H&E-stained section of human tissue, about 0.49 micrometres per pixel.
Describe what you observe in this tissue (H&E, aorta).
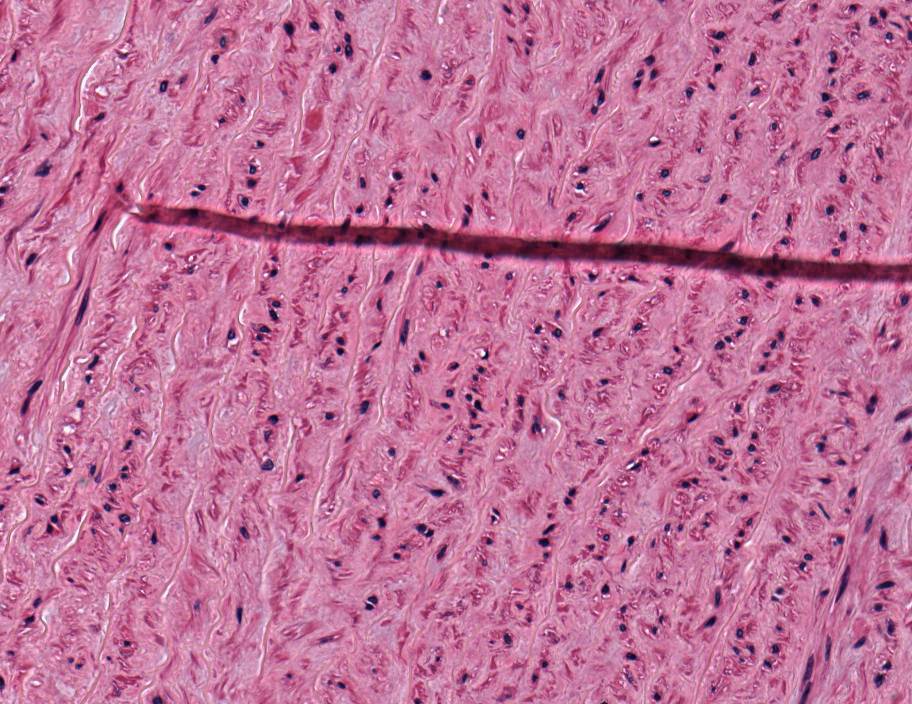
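Looking down the field, the fibre bundles run mostly from top to bottom, with narrow pale clefts between them. The nuclei are small, dark and elongated to oval, many slightly wavy. They are spaced evenly, with abundant pink matrix between them rather than crowding. And they look much alike in size and shape throughout.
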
